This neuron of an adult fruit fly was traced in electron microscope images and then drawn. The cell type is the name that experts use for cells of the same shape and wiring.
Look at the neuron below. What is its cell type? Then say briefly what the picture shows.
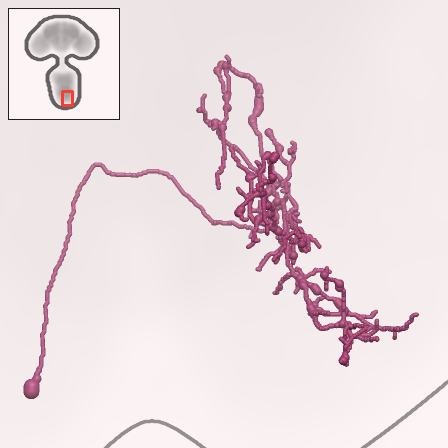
Its cell type is IN14A077. This is a nerve-cord intrinsic neuron. The cell body is at the lower left of the picture. Dozens of branch ends can be seen.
